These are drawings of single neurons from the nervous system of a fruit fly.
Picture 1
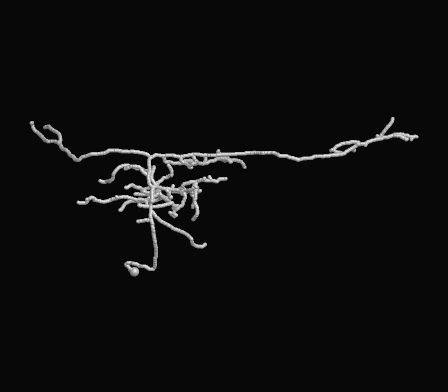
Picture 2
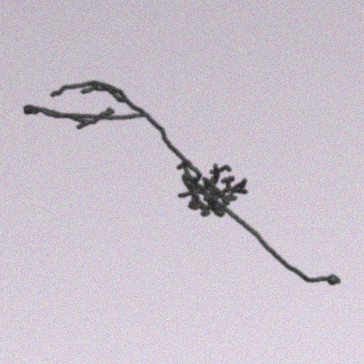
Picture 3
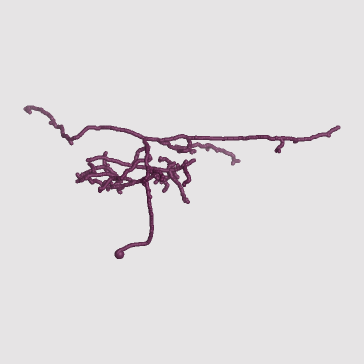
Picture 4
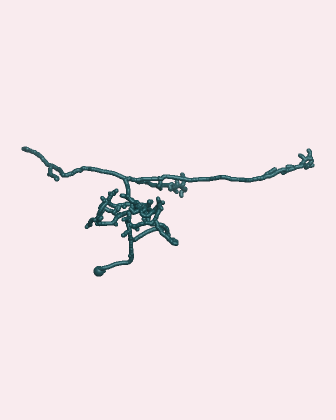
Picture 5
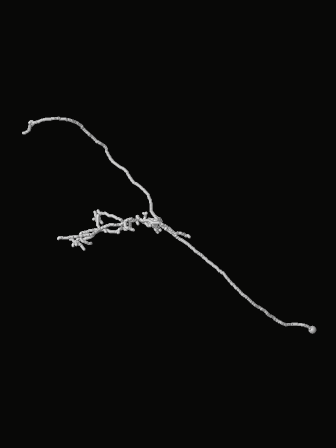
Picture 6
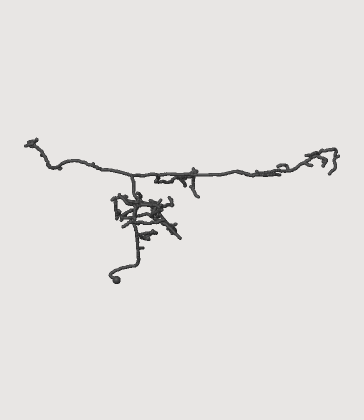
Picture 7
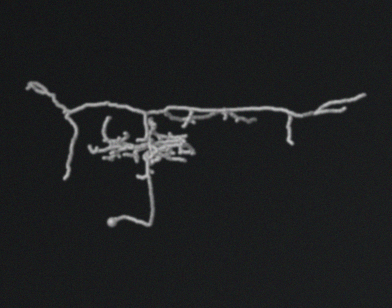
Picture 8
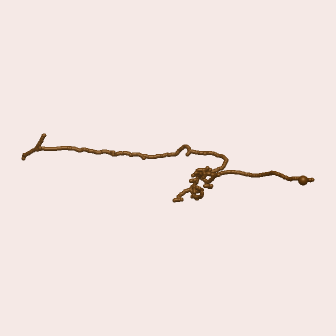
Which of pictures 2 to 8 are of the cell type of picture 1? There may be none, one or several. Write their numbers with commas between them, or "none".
3, 4, 6, 7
